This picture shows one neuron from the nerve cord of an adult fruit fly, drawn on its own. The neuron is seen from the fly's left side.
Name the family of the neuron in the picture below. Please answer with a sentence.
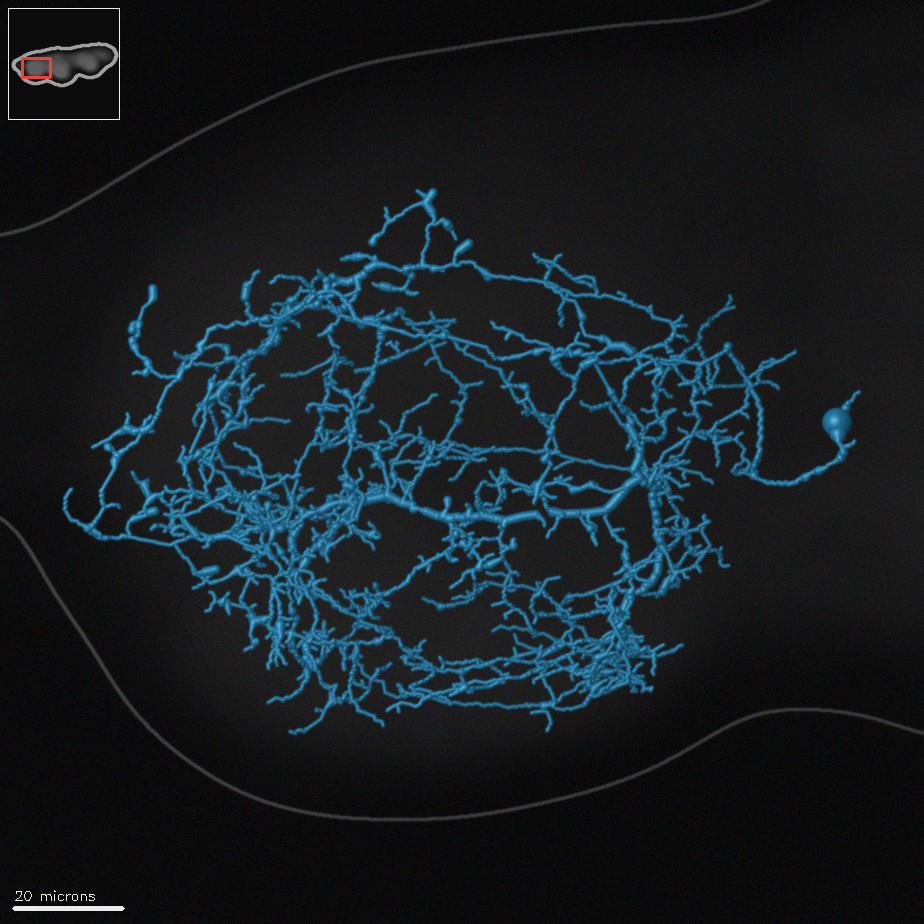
The family is hemilineage 03A.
